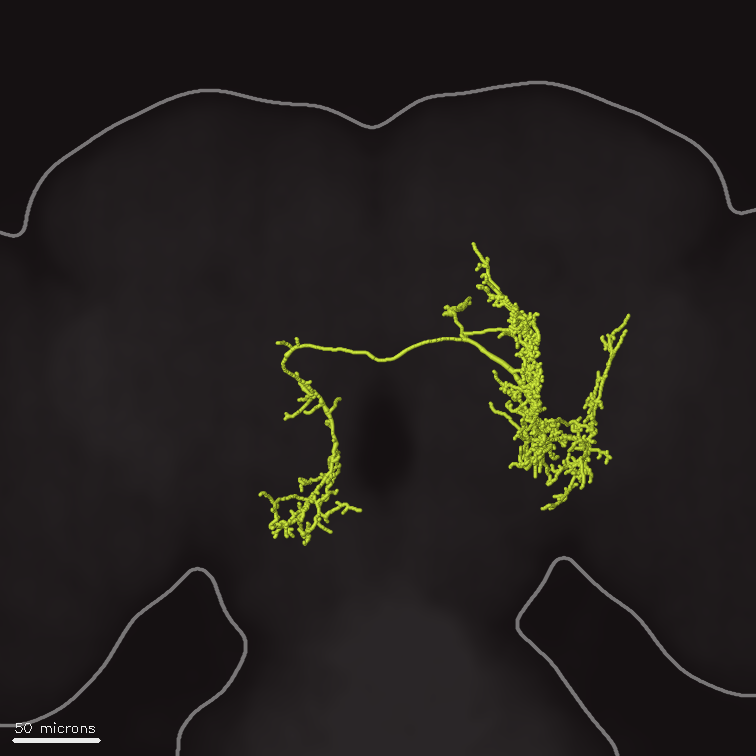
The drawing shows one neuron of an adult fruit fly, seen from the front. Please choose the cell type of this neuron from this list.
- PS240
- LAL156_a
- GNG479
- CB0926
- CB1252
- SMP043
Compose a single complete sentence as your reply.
This neuron represents the cell type LAL156_a.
